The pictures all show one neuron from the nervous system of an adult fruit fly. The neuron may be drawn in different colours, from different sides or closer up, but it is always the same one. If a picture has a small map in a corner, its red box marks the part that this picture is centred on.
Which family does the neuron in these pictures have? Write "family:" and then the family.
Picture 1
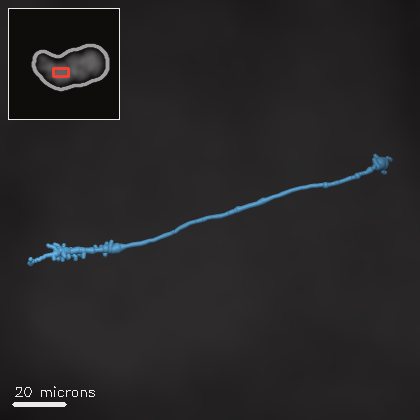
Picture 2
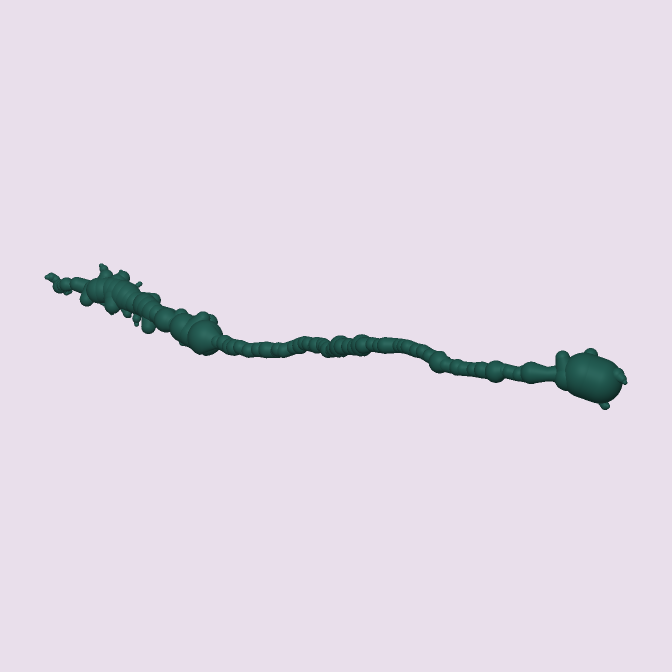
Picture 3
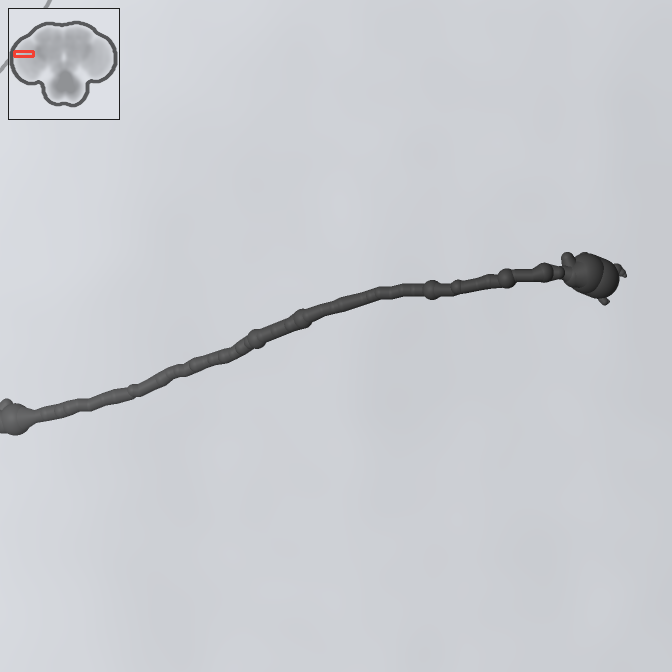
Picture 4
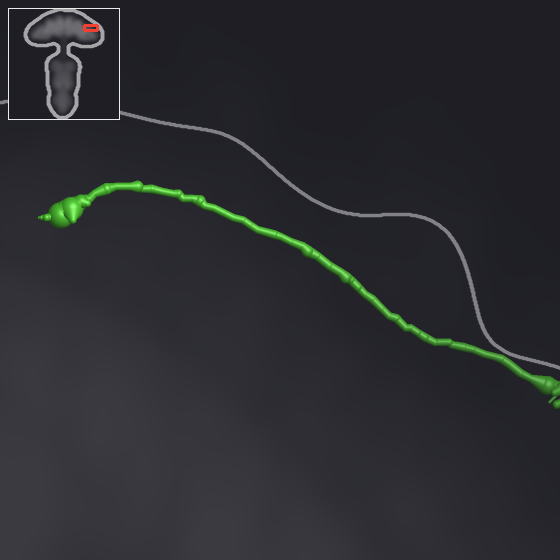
family: L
